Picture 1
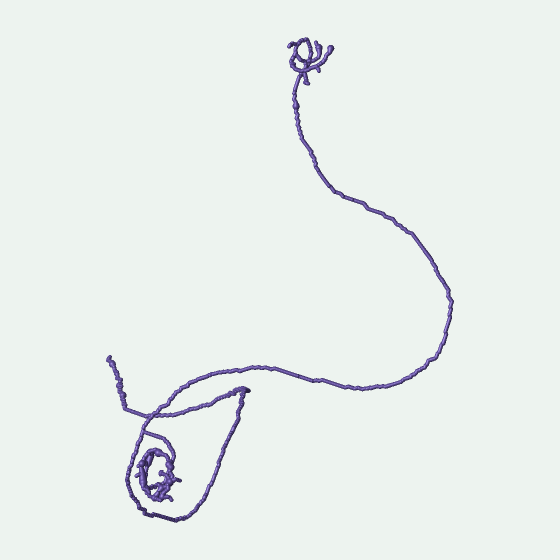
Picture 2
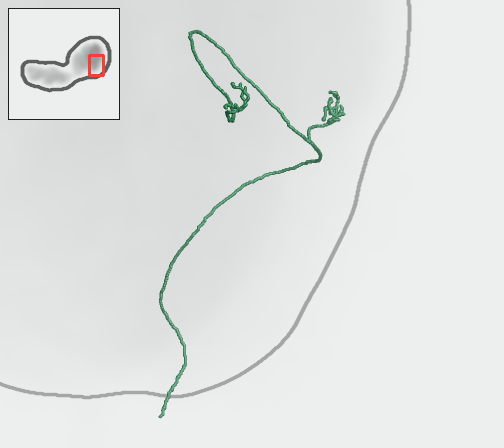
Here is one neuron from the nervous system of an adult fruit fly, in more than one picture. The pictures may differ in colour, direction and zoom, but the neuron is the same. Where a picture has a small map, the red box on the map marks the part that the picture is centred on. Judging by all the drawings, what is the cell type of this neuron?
ORN_VC2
